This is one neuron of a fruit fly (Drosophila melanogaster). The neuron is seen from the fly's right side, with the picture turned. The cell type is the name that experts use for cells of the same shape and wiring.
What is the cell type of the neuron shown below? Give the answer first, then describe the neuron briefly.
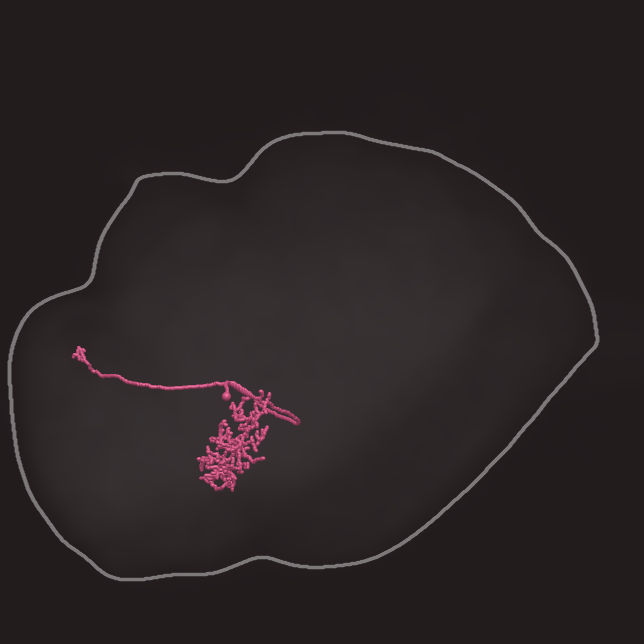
Its cell type is MeTu3c. It is a visual projection neuron. In this view it is wider than it is tall.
